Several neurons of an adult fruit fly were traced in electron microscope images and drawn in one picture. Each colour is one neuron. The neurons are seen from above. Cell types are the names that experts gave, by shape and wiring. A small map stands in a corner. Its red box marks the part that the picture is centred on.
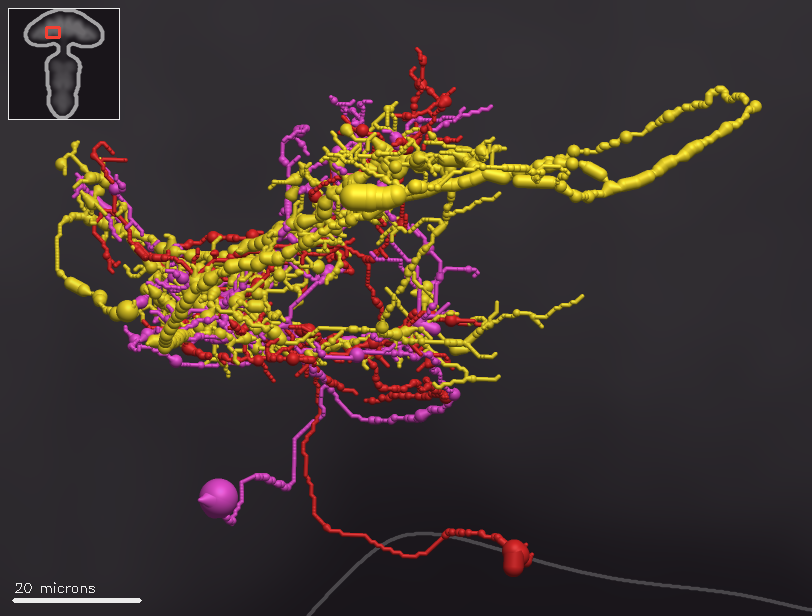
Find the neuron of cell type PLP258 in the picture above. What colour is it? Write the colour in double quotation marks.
"yellow"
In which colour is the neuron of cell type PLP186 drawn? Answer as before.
"red"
